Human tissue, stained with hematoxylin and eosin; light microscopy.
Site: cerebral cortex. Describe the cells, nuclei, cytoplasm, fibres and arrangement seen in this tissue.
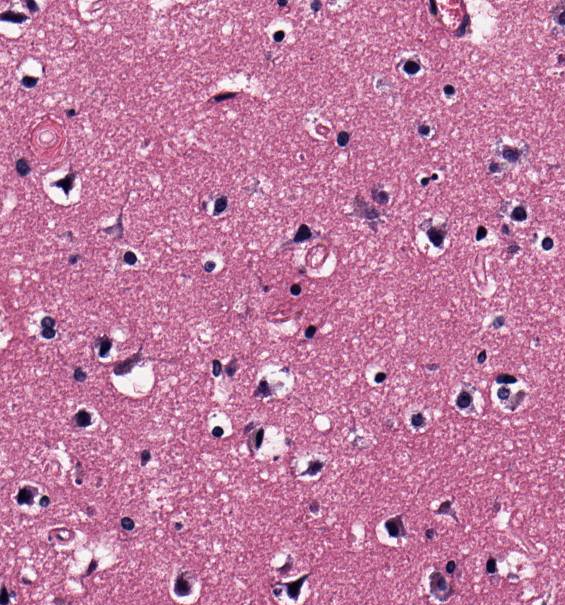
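What you've got here is a finely granular pink matrix filling the whole field, with no epithelium, glands or tubules anywhere. There are no fat cells in view either. Many of the cells sit in clear, empty halos that separate them from the surrounding matrix.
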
